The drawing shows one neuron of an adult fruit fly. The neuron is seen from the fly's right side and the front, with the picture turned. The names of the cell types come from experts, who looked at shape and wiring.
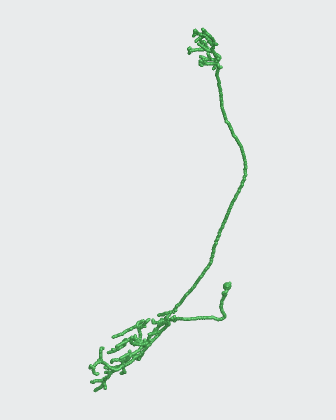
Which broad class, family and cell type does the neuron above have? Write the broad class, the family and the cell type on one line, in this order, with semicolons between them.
ascending neuron; hemilineage 16B; AN16B112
